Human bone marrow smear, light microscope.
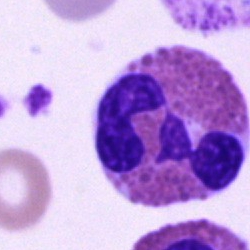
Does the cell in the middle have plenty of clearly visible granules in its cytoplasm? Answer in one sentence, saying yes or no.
Yes, many visible granules are held in the cytoplasm of the cell.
